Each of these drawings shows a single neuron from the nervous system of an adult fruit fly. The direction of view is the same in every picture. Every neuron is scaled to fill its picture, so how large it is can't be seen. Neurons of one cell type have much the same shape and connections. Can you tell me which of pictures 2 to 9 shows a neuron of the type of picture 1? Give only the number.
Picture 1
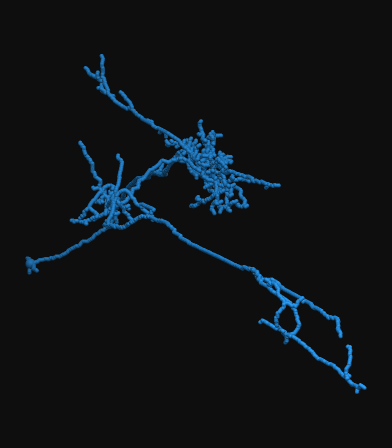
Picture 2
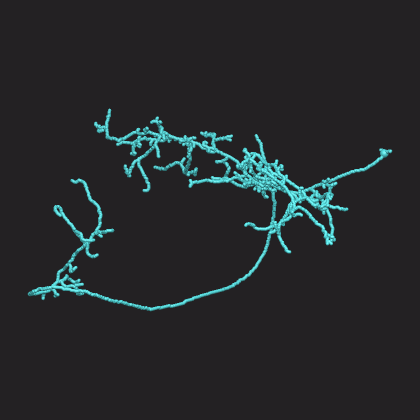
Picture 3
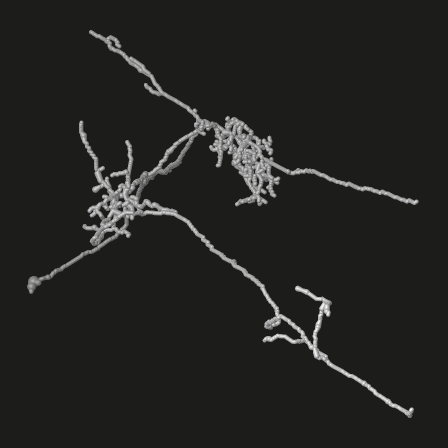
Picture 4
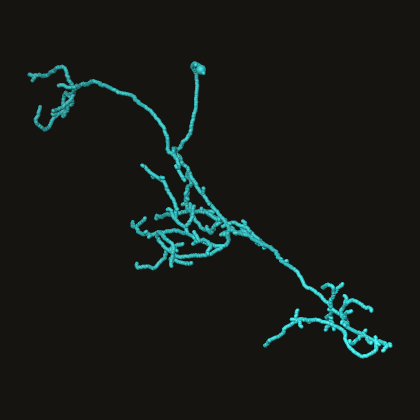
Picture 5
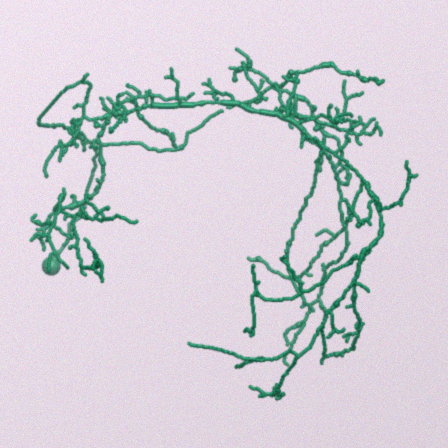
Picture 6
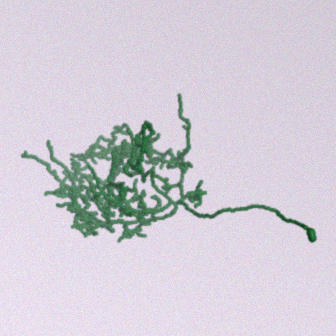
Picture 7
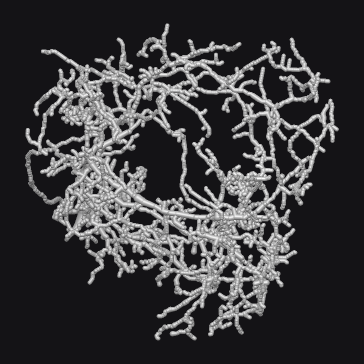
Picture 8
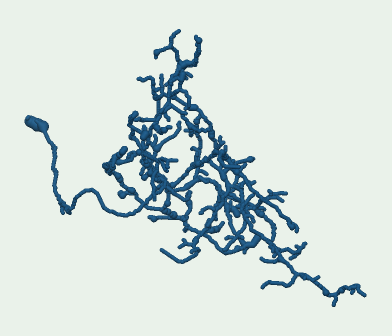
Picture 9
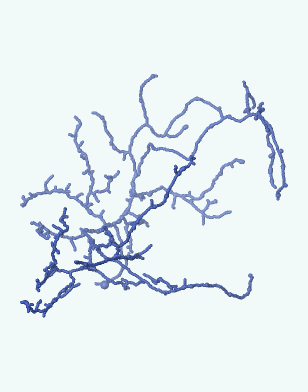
3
